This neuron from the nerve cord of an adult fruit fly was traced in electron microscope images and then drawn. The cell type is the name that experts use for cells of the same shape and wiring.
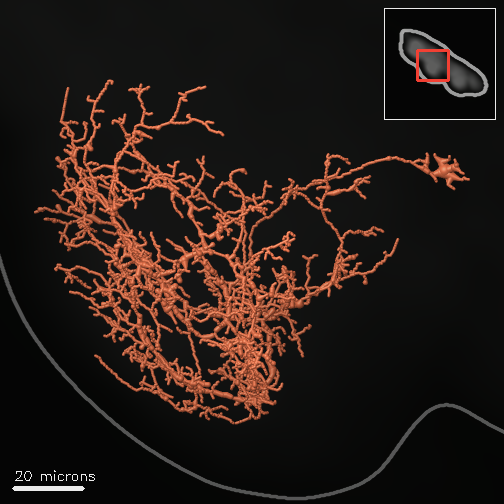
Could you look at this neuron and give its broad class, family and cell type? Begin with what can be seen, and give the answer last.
By the scale bar it is about 130 microns wide in this view. The picture shows more than a hundred branch ends. It is a nerve-cord intrinsic neuron. Its family is hemilineage 19A. It is of cell type IN19A030.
